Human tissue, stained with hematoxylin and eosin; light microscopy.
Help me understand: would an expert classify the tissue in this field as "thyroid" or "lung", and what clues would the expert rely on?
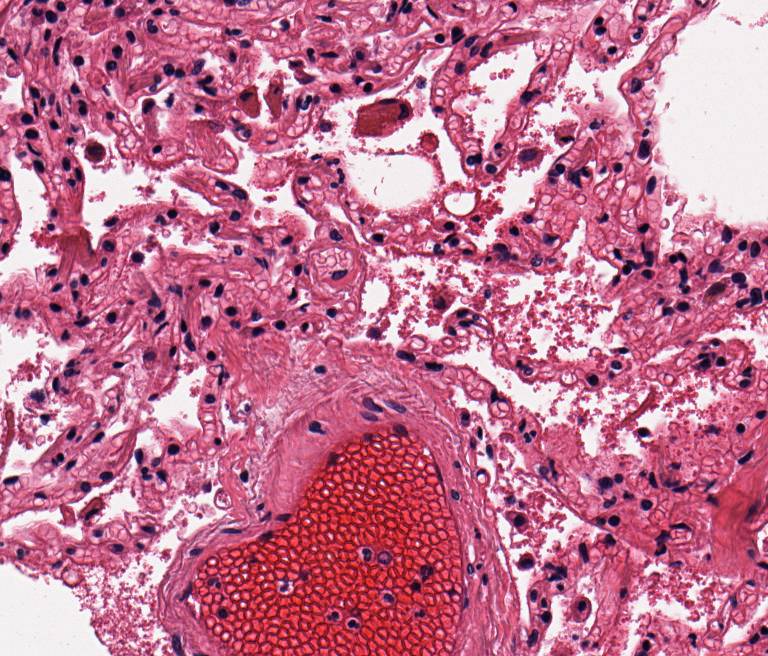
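That's lung. Most of the field is a meshwork of thin branching septa enclosing irregular open spaces.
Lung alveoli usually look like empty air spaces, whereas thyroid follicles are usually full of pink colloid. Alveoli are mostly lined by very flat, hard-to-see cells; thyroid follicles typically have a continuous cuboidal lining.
At the lower centre, a large vessel's lumen is tightly packed with red blood cells. A few dense dark red homogeneous clumps lie in the upper spaces.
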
